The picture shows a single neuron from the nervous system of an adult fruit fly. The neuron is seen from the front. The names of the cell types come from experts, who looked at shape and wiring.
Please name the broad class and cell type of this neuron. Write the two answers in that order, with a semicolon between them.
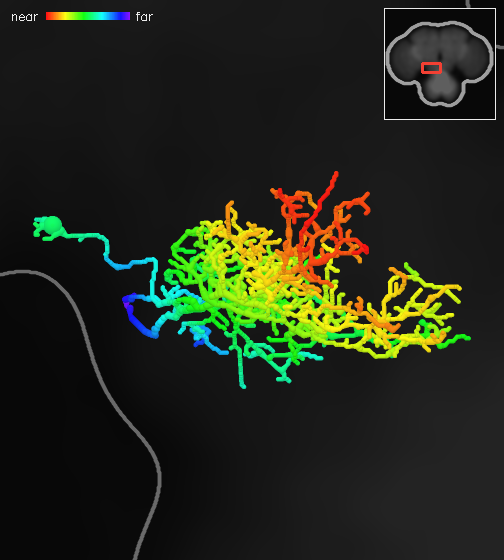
central-brain intrinsic neuron; GNG177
